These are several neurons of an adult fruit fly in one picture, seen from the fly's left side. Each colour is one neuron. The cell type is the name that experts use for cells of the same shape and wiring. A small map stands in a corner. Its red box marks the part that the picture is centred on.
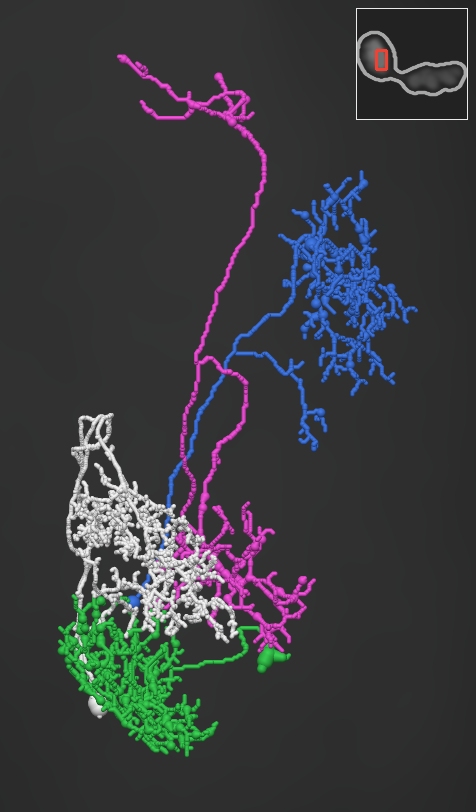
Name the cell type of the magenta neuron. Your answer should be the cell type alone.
LC13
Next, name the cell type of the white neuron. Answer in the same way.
Li21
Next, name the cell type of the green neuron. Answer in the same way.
Li14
